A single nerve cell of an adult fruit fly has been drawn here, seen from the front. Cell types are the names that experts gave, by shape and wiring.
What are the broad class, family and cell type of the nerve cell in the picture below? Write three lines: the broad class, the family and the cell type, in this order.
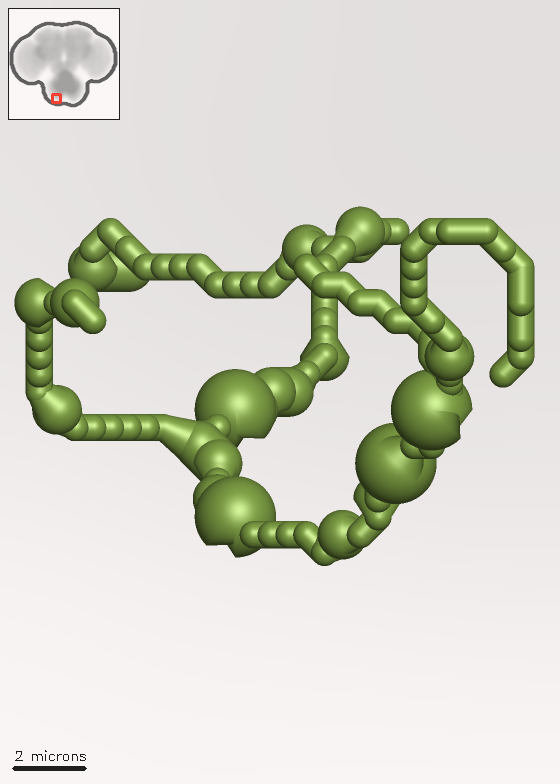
sensory neuron entering the nerve cord
class mechanosensory tactile
SNta28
